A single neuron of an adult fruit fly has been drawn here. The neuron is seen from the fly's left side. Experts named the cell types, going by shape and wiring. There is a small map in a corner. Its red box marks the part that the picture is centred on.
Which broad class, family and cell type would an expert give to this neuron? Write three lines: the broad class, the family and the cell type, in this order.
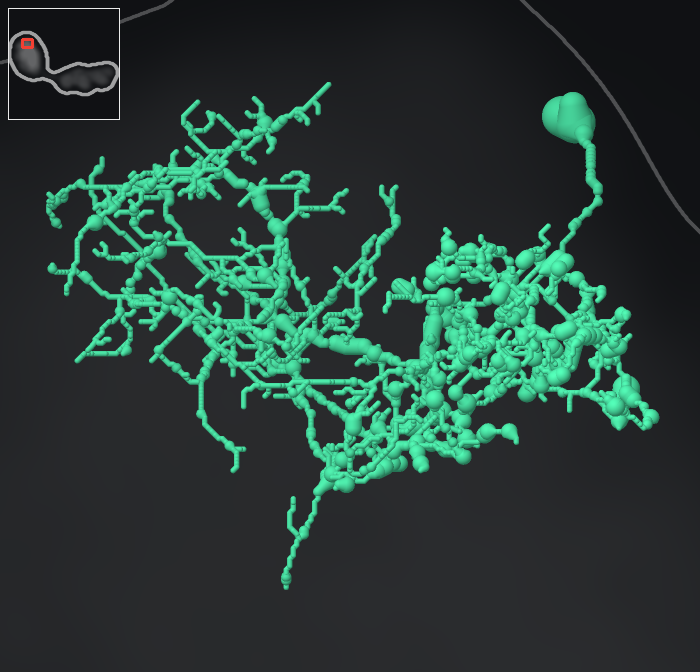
central-brain intrinsic neuron
hemilineage SLPpm1
LHCENT12_a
